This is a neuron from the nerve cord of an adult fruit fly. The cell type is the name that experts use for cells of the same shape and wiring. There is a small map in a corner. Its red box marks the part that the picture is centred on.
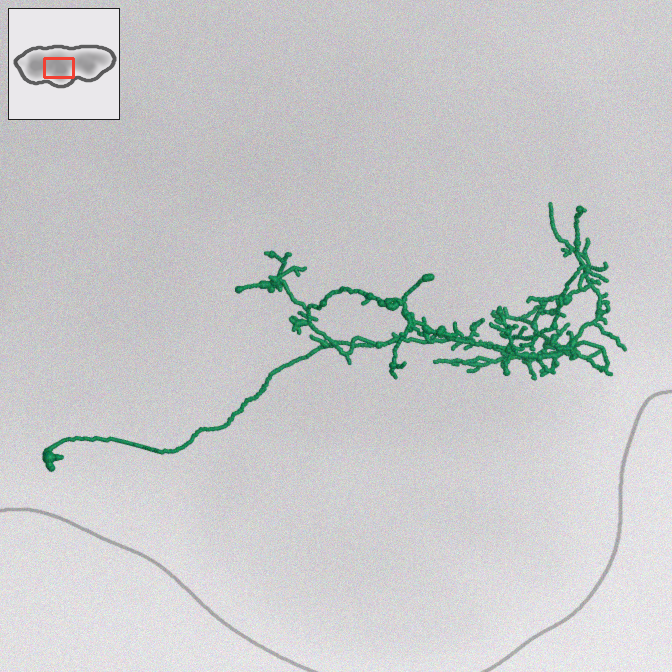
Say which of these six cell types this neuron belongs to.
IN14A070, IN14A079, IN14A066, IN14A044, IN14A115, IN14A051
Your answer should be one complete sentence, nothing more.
In the scheme of cell types, this neuron is IN14A070.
